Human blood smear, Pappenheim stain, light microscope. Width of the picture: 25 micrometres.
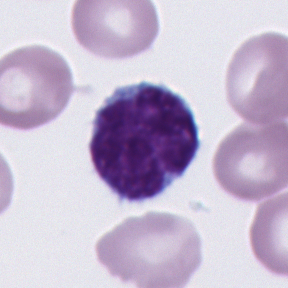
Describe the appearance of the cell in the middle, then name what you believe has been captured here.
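Dense, dark purple chromatin lies in coarse clumps within the nucleus of the central cell. Around the nucleus, the cytoplasm forms only a thin, pale bluish rim with no distinct granules. No vacuoles appear anywhere in the cell. The cell is a typical lymphocyte.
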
